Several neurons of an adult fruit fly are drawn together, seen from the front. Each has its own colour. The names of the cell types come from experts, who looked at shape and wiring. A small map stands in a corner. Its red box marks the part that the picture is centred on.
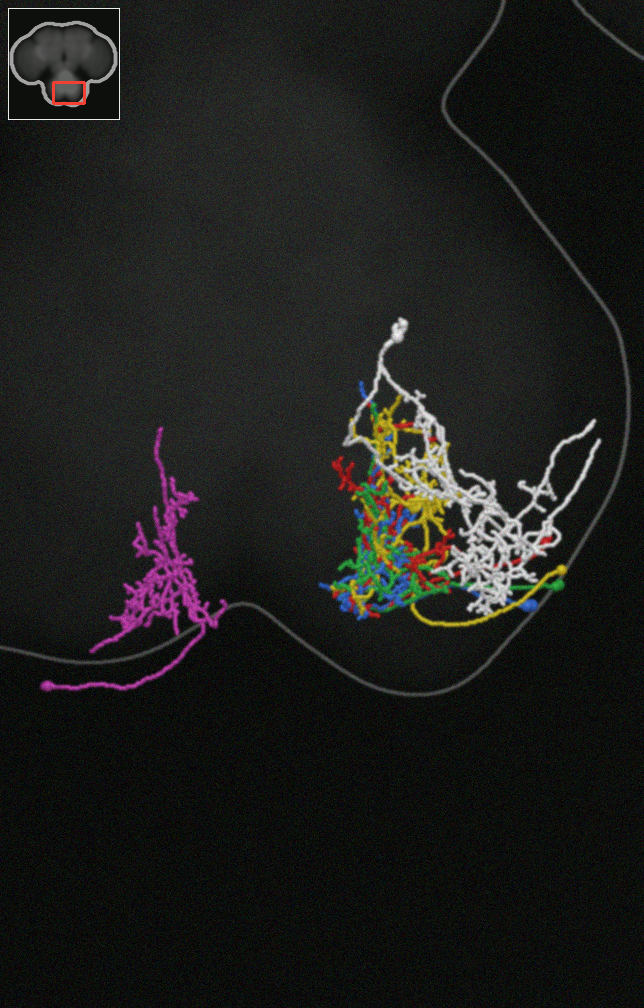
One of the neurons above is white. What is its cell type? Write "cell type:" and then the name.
cell type: IN09A031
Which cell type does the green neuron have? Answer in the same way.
cell type: IN01B083_a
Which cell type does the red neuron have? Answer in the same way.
cell type: IN01B083_b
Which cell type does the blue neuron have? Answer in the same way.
cell type: IN01B083_c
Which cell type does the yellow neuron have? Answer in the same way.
cell type: IN20A.22A084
